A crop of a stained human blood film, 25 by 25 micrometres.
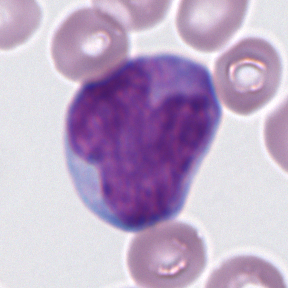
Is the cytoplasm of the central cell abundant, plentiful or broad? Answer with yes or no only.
No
